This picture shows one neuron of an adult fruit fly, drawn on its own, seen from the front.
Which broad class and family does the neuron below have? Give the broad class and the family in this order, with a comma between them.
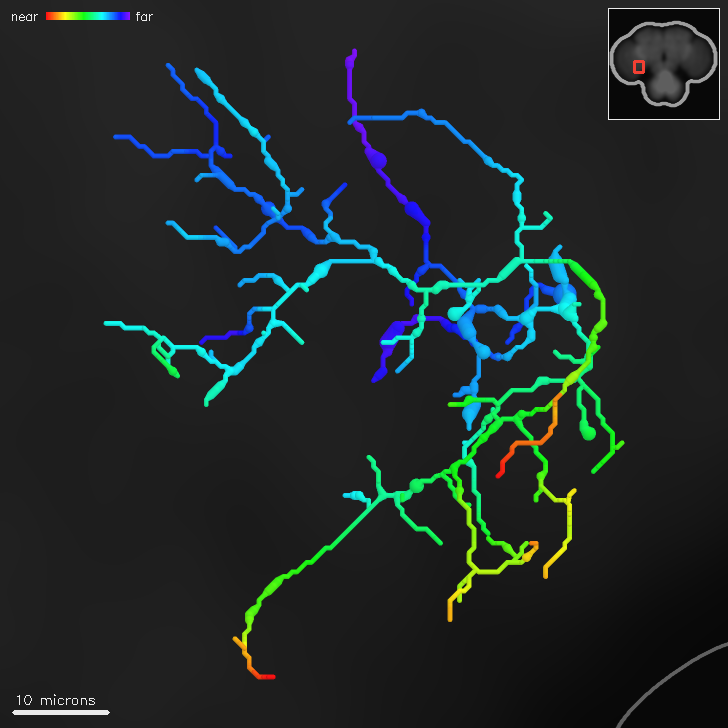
optic-lobe intrinsic neuron, LPi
